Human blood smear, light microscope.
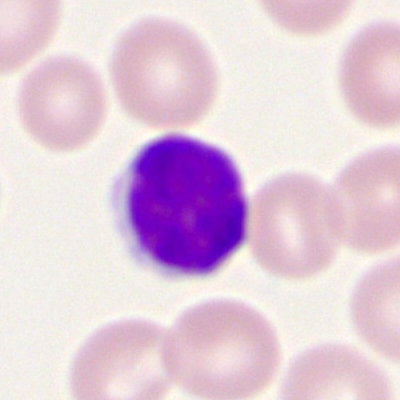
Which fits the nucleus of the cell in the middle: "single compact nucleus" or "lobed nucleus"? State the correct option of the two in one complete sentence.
The nucleus is one round, oval or kidney-shaped compact mass, not lobed or folded.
